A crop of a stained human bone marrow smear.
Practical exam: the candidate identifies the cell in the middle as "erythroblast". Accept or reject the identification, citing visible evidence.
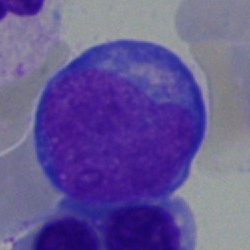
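The cell has a round, smooth outline. Its chromatin is finely granular and evenly spread, without coarse clumps. No distinct granules are seen in the cytoplasm. Two smaller cells with dark nuclei touch its lower edge.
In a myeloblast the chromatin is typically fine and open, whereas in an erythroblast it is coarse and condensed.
The fine, even chromatin here therefore speaks for blast and against erythroblast.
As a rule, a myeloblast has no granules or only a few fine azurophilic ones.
The absence of distinct granules is in keeping with blast. This cell is a blast, not an erythroblast.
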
